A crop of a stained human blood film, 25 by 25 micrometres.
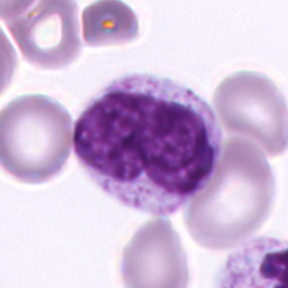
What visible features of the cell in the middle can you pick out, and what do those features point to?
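Midway along its lower edge the nucleus is notched, giving it a kidney shape, and no nucleoli can be made out inside it. Fine purple granules are scattered through the cytoplasm, where vacuoles are absent. Name: metamyelocyte.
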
